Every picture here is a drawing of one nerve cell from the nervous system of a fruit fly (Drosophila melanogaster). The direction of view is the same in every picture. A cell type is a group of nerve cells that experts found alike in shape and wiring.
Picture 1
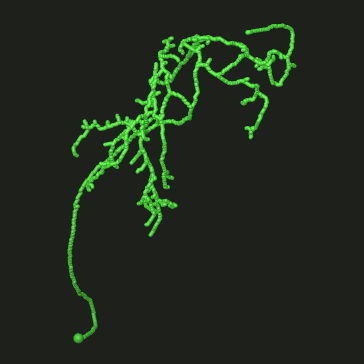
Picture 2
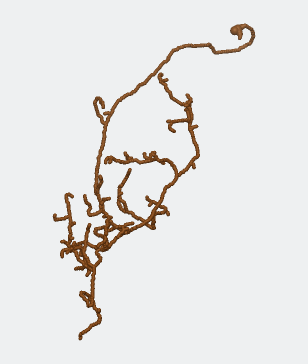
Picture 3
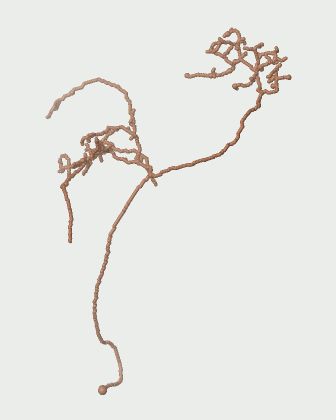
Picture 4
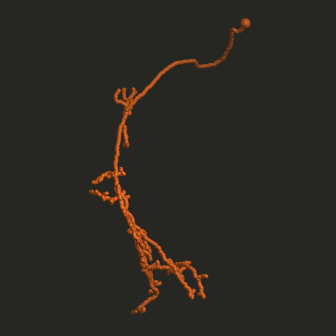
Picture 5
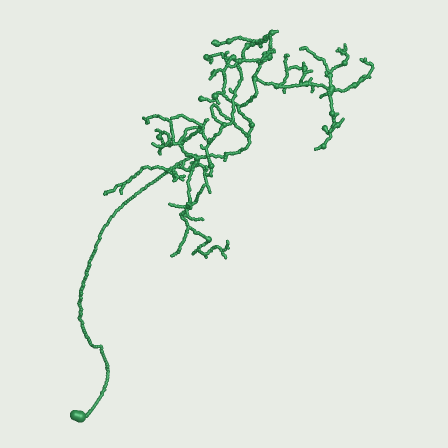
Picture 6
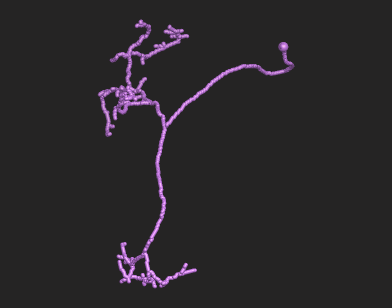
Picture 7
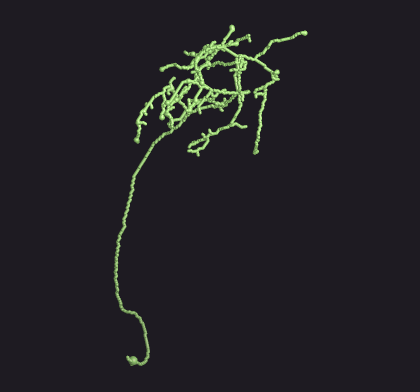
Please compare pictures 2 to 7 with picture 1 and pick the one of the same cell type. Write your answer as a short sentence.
Picture 5 is of the same cell type.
